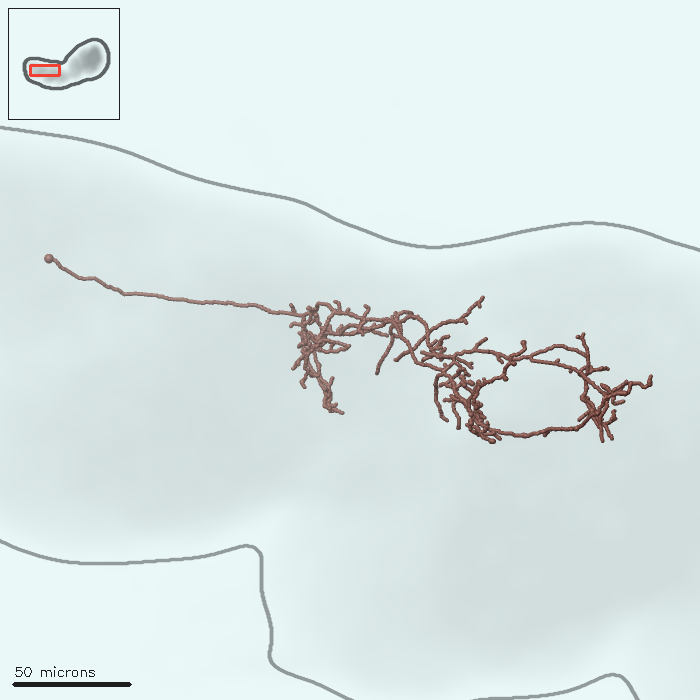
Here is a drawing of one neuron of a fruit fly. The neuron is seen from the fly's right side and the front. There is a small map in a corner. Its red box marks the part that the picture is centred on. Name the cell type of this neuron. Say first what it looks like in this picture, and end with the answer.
From left to right in the picture it spans about 250 microns. Dozens of branch ends can be seen. This is a nerve-cord intrinsic neuron. Its cell type is IN03B067.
